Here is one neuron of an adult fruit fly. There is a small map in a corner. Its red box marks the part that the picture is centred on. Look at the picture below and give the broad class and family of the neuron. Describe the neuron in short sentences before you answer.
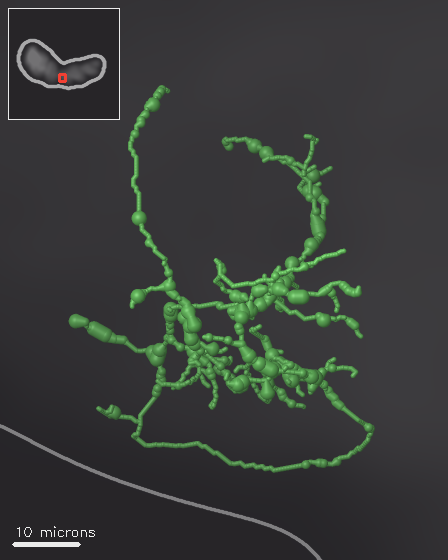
From top to bottom in the picture it spans about 60 microns. Dozens of branch ends can be seen. It is a nerve-cord intrinsic neuron. The family is hemilineage 01B.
